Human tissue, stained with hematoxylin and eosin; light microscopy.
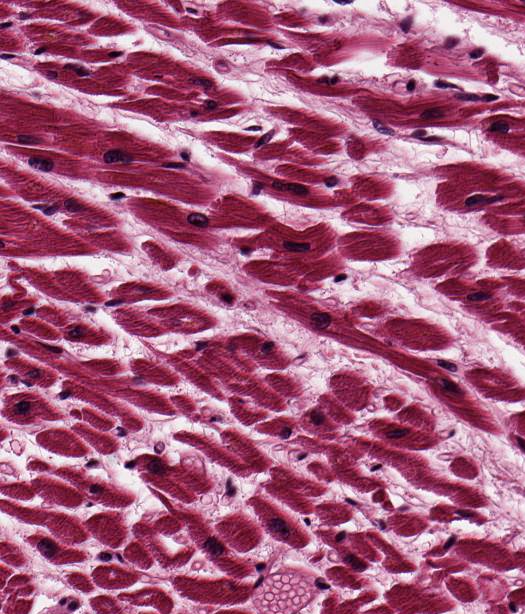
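Left ventricle of the heart, H&E. Upper half: muscle fibres run diagonally, upper left toward lower right. Lower half: fibres cut more obliquely, many appearing as short oval profiles. Notice fibres branching to join neighbours. Pale, loose, wispy stroma between them holds scattered small dark nuclei.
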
